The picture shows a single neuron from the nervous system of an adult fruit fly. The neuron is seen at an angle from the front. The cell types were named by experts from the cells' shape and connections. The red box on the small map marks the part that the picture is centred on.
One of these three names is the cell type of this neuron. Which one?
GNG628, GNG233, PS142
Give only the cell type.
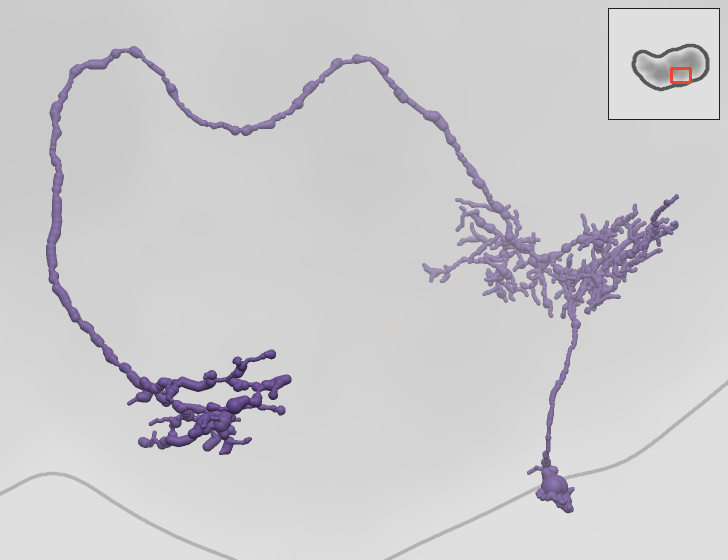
GNG233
